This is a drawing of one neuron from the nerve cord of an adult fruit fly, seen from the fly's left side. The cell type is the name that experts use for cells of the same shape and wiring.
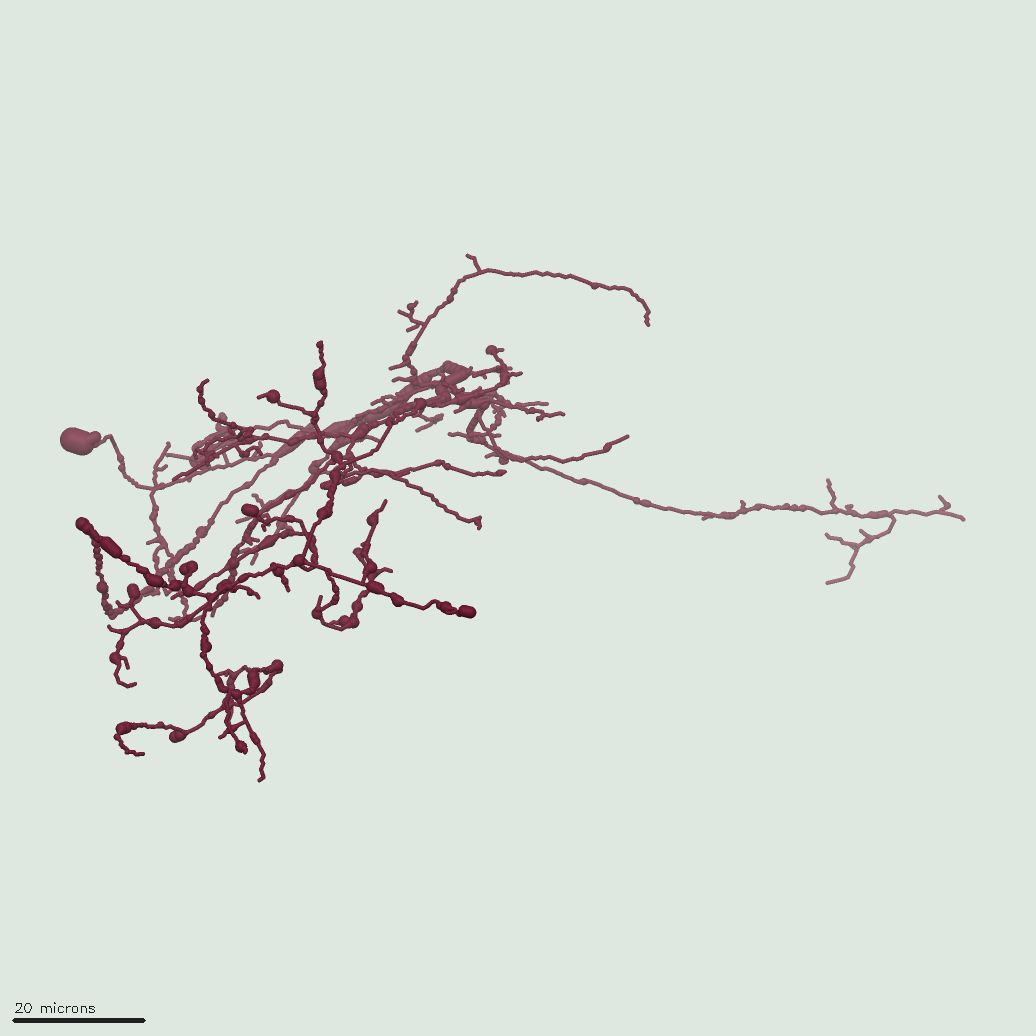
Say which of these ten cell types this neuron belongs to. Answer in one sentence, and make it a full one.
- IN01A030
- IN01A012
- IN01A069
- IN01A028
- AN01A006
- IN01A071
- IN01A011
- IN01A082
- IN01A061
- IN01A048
The neuron is of cell type IN01A069.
